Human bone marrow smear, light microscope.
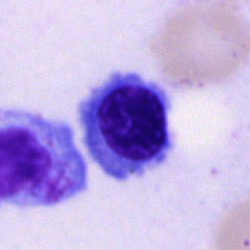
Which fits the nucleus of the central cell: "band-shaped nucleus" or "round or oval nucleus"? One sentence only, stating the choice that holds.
This cell has a nucleus shaped as a single compact round or oval mass.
